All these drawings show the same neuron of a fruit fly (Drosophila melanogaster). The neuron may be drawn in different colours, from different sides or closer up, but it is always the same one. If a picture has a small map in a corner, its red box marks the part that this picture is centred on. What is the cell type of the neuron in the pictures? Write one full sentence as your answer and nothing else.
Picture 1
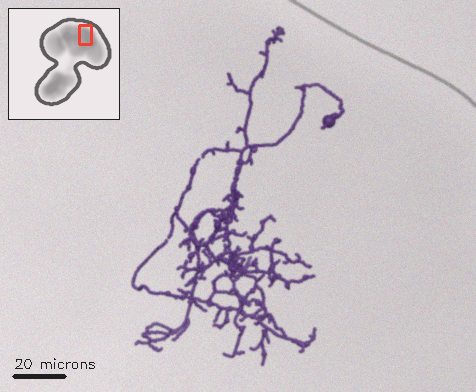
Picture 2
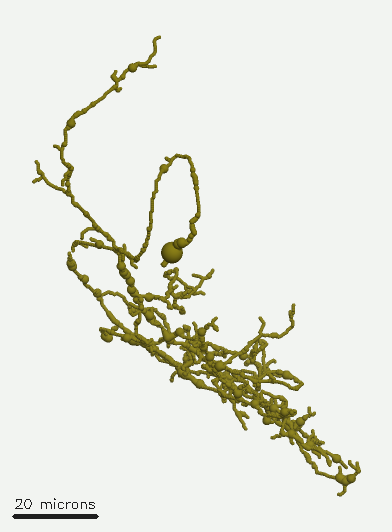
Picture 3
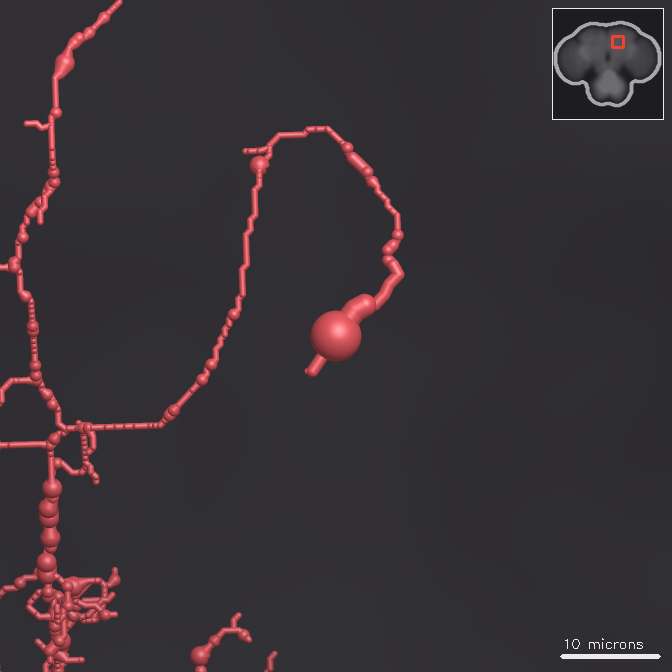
The single neuron here is of type LAL043_d.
